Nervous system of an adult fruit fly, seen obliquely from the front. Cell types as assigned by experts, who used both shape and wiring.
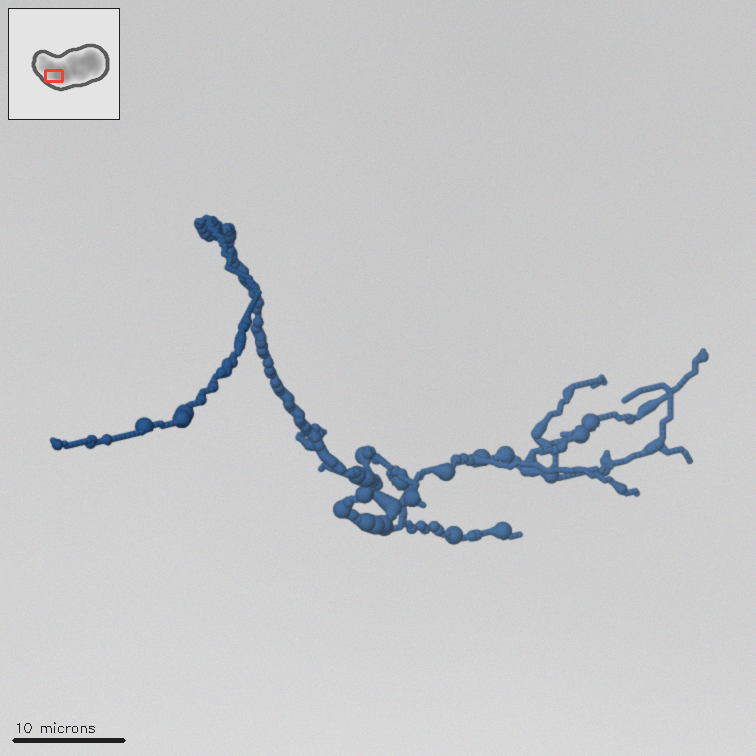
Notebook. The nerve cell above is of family: class gustatory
